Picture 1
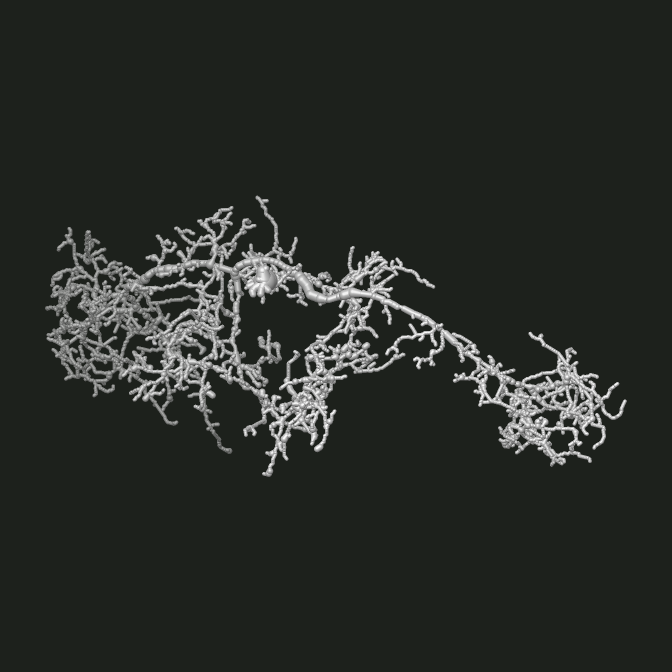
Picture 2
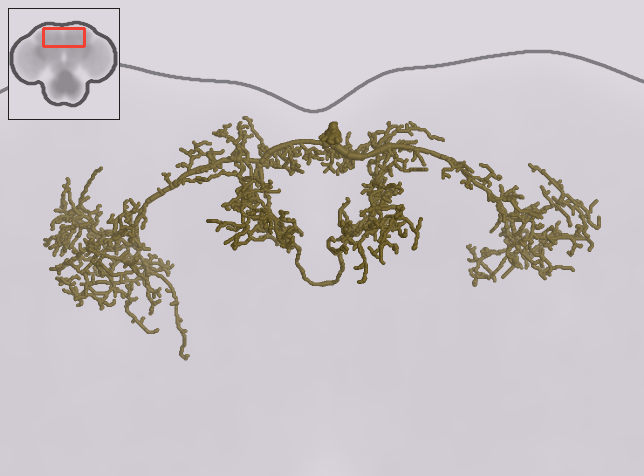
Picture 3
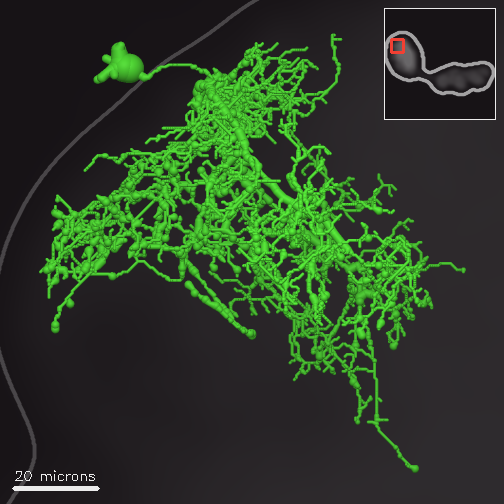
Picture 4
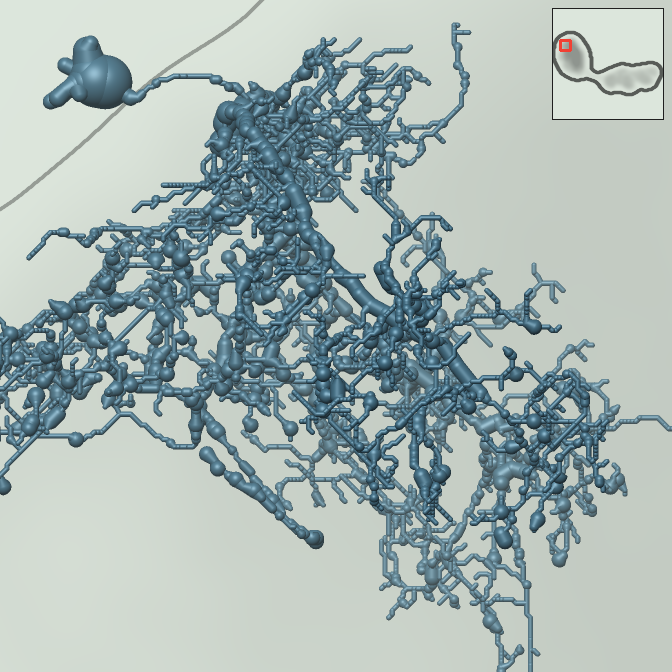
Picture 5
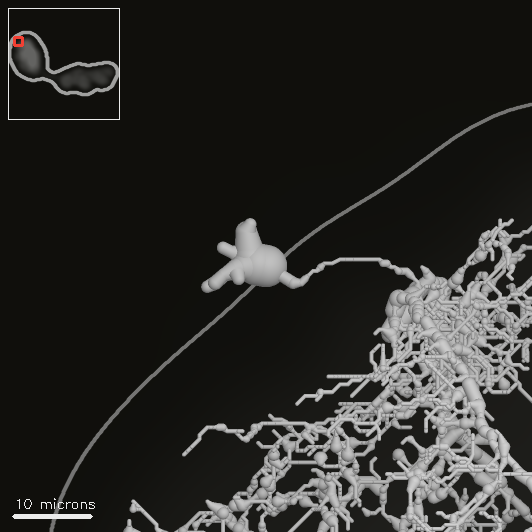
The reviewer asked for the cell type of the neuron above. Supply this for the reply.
SIP102m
